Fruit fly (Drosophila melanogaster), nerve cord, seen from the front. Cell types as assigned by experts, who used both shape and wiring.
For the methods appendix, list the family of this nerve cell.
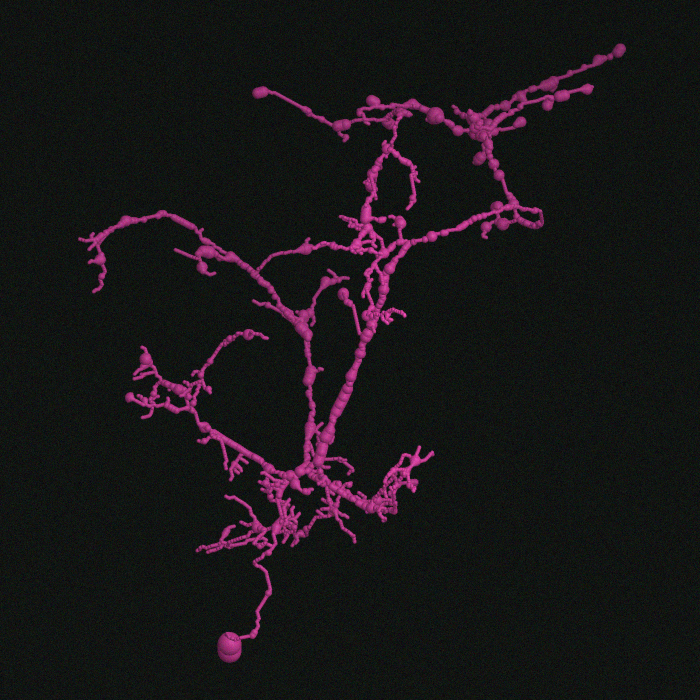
hemilineage 06B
